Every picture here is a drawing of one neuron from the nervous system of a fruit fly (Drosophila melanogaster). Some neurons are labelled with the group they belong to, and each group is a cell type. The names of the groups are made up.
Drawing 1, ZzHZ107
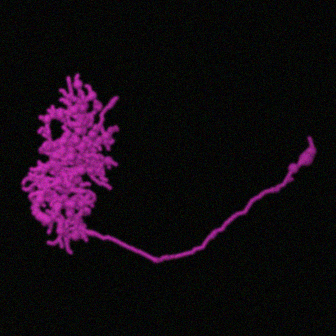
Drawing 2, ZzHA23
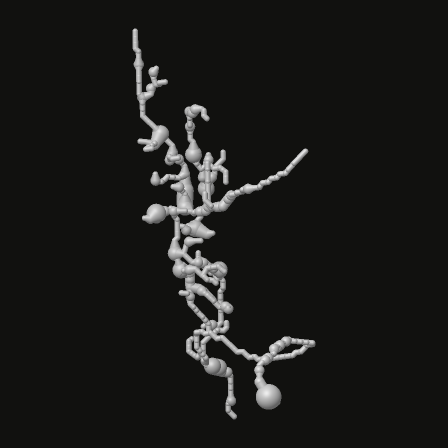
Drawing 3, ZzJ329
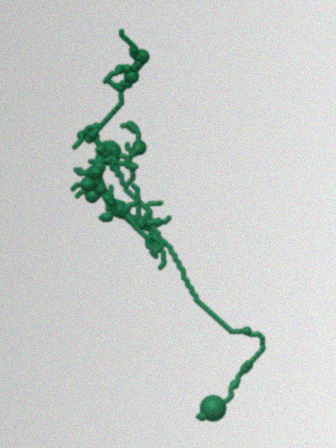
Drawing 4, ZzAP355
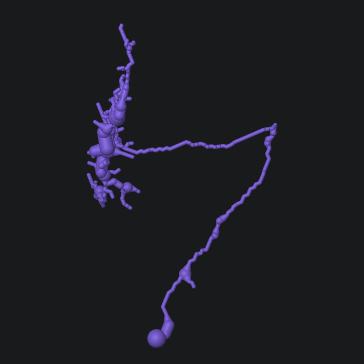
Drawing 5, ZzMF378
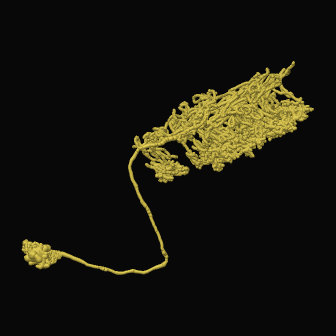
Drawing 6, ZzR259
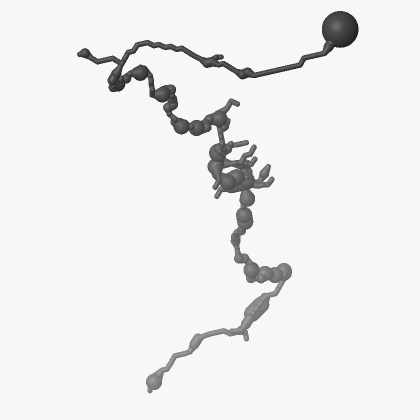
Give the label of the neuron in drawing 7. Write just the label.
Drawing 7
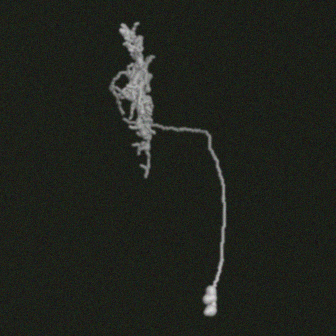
ZzHZ107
